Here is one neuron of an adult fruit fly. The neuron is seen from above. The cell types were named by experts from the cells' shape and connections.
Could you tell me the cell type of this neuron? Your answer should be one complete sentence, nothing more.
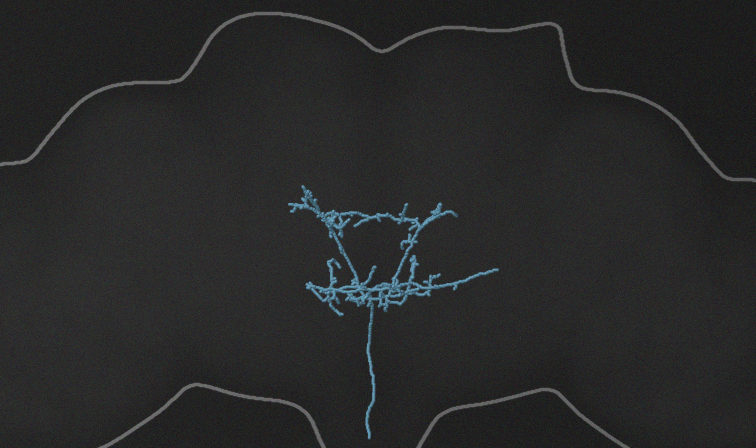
The neuron is categorized under cell type AVLP607.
